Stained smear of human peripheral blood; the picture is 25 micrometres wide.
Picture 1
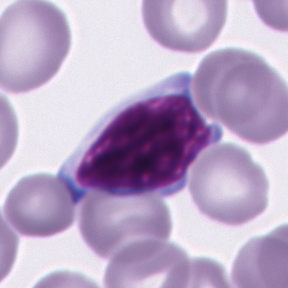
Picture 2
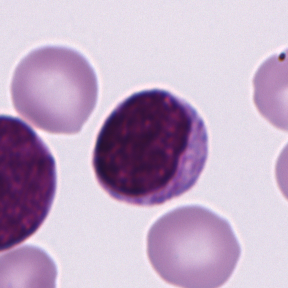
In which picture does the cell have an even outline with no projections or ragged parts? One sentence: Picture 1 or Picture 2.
Picture 2 contains the cell with the smooth edge.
